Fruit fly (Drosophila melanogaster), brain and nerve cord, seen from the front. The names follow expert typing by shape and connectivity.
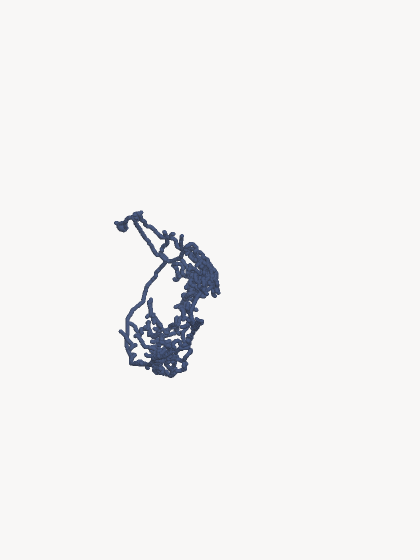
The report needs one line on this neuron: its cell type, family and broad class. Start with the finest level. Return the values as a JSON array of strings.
["IN19A045", "hemilineage 19A", "nerve-cord intrinsic neuron"]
